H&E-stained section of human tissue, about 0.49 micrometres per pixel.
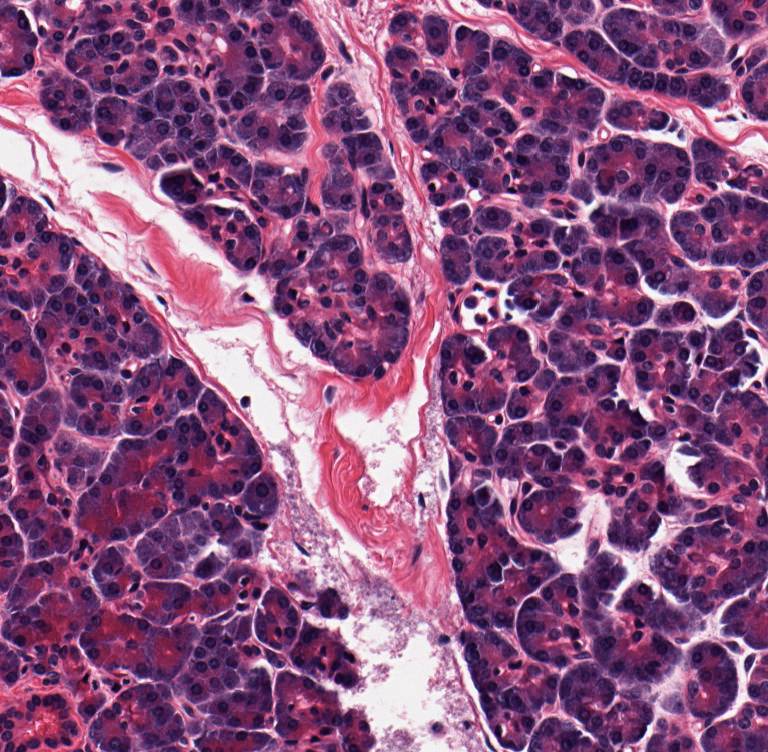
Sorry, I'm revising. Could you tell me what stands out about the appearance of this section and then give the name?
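Parenchyma: glandular, densely packed, split by a pale connective-tissue septum running diagonally from upper left to bottom centre. Acinar cells: purple basal cytoplasm, pink apical cytoplasm facing the lumen. Nucleus: single, round, dark, toward the cell base. Fat cells: none. Tissue: pancreas.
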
